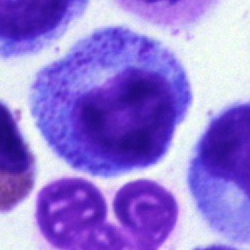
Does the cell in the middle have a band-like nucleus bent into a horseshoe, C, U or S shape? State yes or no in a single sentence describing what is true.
No, in this cell the nucleus forms a single compact round or oval shape.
